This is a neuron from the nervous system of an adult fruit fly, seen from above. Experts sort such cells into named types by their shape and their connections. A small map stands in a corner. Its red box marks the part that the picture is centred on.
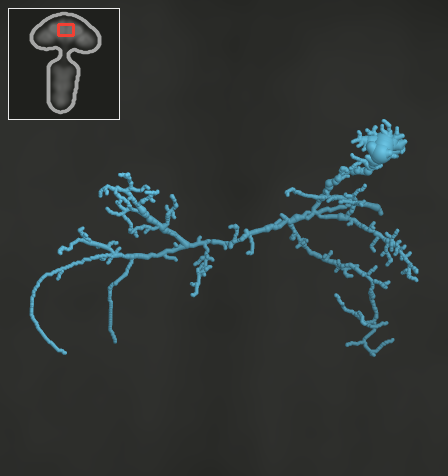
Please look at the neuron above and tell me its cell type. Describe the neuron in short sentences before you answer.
It is in the brain and does not reach the nerve cord. The picture shows dozens of branch ends. Its broad class is motor neuron of the brain. The cell type is MN12D.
